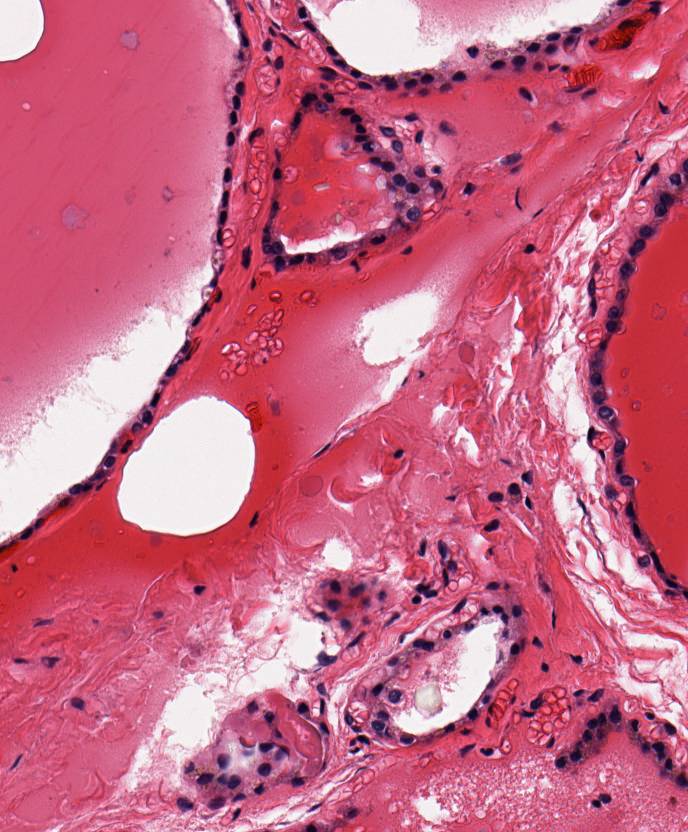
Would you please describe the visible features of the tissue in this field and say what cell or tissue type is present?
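Large rounded spaces filled with smooth, deep pink, homogeneous material occupy most of the field, the largest at the upper left. A single layer of flattened epithelial cells with dark, elongated nuclei lines them. Smaller follicle-like units with their own lumens, lined by low cuboidal cells, lie near top centre and lower centre. Lining nuclei are small, dark and fairly uniform, without prominent nucleoli. The tissue is thyroid.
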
